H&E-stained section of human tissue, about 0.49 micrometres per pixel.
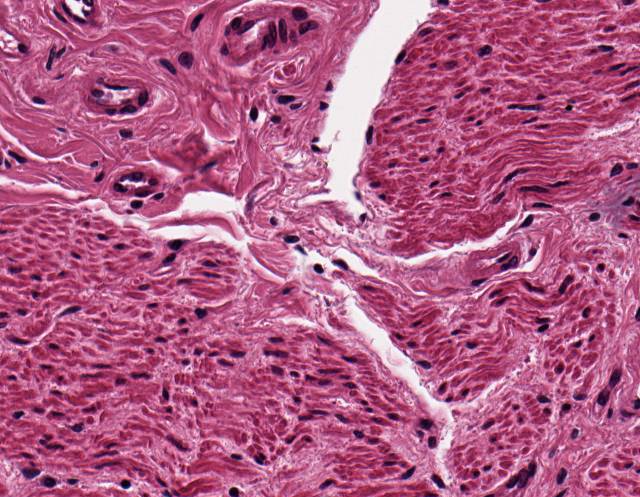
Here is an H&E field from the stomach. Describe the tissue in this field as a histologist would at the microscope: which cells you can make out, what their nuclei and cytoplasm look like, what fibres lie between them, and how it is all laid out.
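First, bundles of smooth muscle cells running in different directions fill most of the field, separated by narrow connective tissue seams. Second, nuclei: dark, elongated, blunt-ended, lying singly within cells. Third, upper right bundle: cells run lengthwise across the field; lower left: many cut across, nuclei appearing short or round.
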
